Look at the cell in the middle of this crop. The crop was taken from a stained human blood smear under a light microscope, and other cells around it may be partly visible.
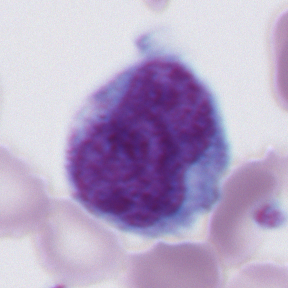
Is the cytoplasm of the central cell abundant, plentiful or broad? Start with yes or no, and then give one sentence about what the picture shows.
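No. The nucleus fills most of the cell and has a shallow indentation on its lower right side.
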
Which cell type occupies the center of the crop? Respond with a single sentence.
The centrally positioned cell in the crop represents a monocyte.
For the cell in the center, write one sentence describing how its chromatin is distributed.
The chromatin is fine, with no coarse clumping anywhere.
